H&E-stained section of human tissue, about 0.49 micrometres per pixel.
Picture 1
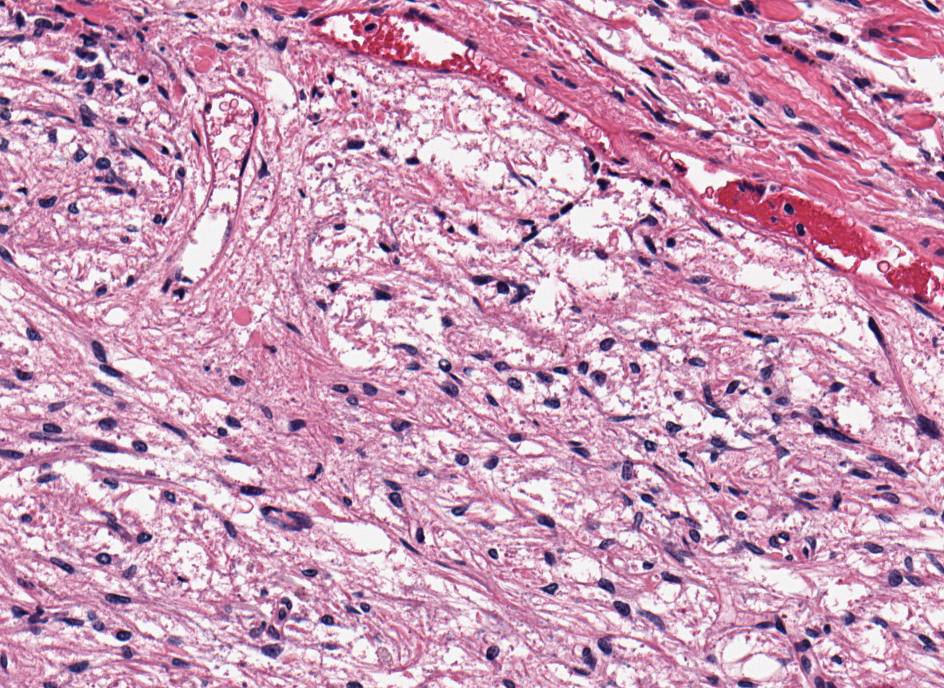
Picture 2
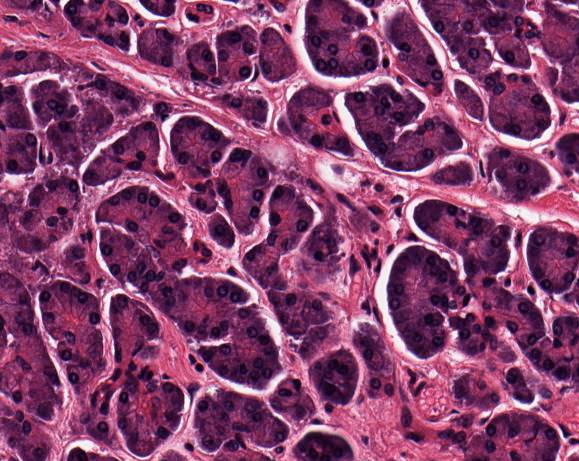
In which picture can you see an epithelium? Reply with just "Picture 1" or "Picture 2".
Picture 2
